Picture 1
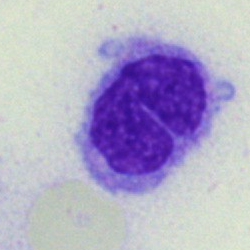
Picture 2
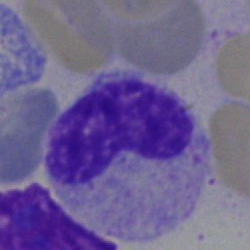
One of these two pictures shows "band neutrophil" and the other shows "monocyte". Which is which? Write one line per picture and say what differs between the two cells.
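Picture 1 shows a monocyte: No distinct granules can be seen in the cytoplasm.
Picture 2 shows a band neutrophil: Fine, small purplish granules are scattered through the cytoplasm.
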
